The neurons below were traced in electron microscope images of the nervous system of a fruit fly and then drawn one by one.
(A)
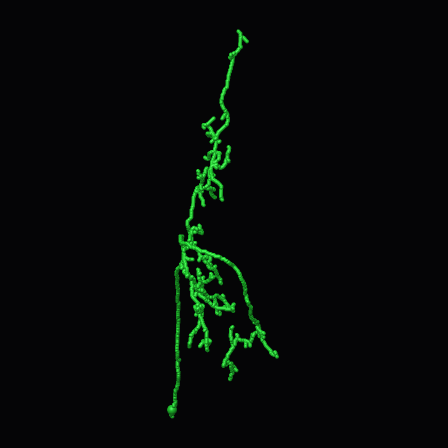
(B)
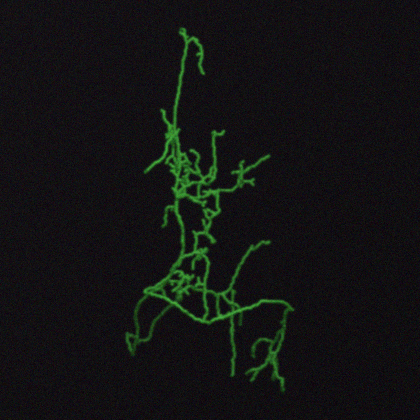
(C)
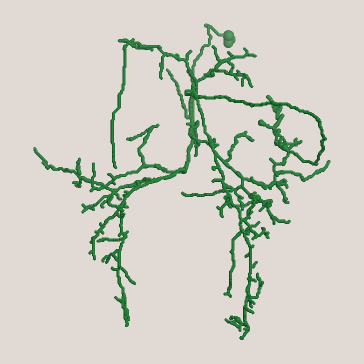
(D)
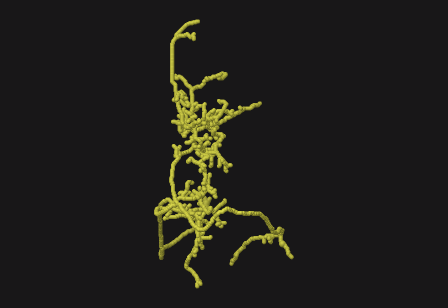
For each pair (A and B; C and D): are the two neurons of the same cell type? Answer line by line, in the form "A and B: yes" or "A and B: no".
A and B: no
C and D: yes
